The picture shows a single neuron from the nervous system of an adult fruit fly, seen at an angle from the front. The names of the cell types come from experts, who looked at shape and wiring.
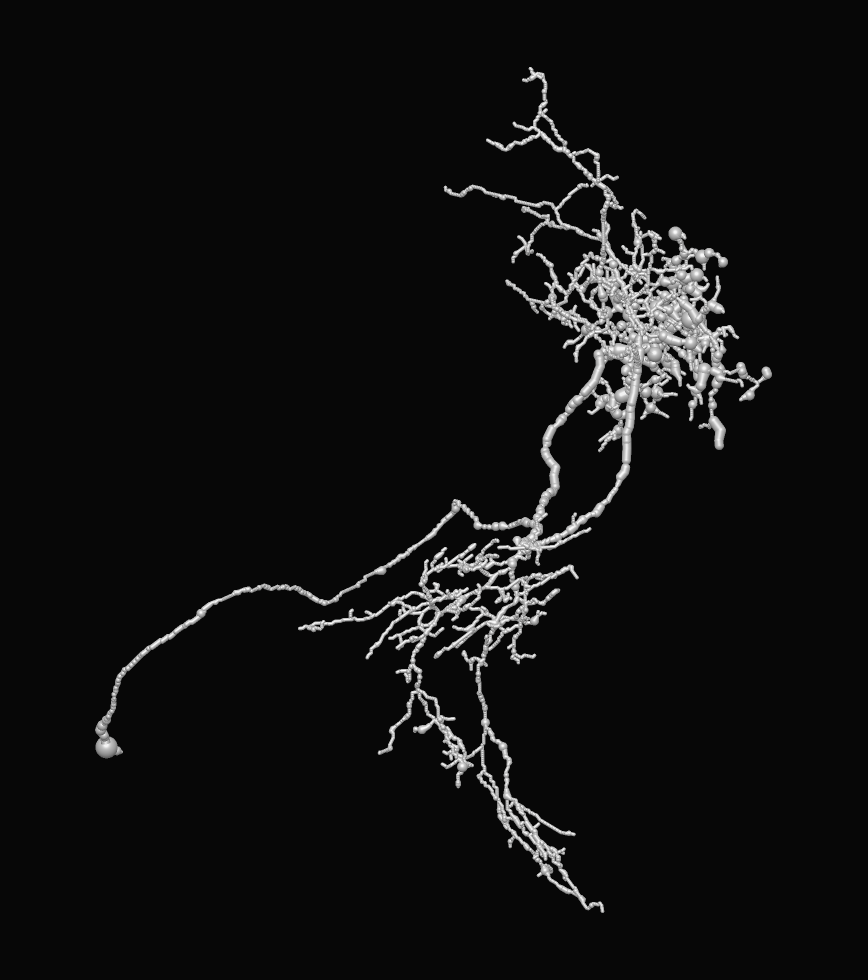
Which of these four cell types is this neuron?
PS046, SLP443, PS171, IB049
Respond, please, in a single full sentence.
The cell type that this neuron has is PS046.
